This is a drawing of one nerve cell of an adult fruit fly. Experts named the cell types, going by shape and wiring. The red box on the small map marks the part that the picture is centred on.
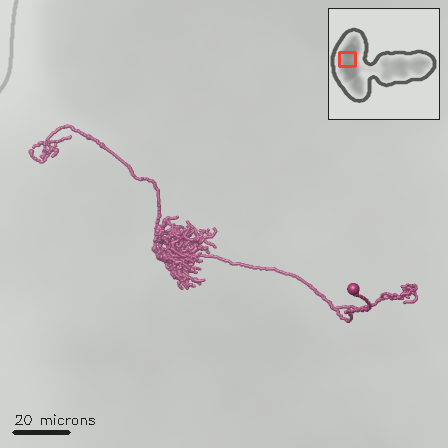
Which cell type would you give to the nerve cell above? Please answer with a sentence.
The cell type is PFR_a.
